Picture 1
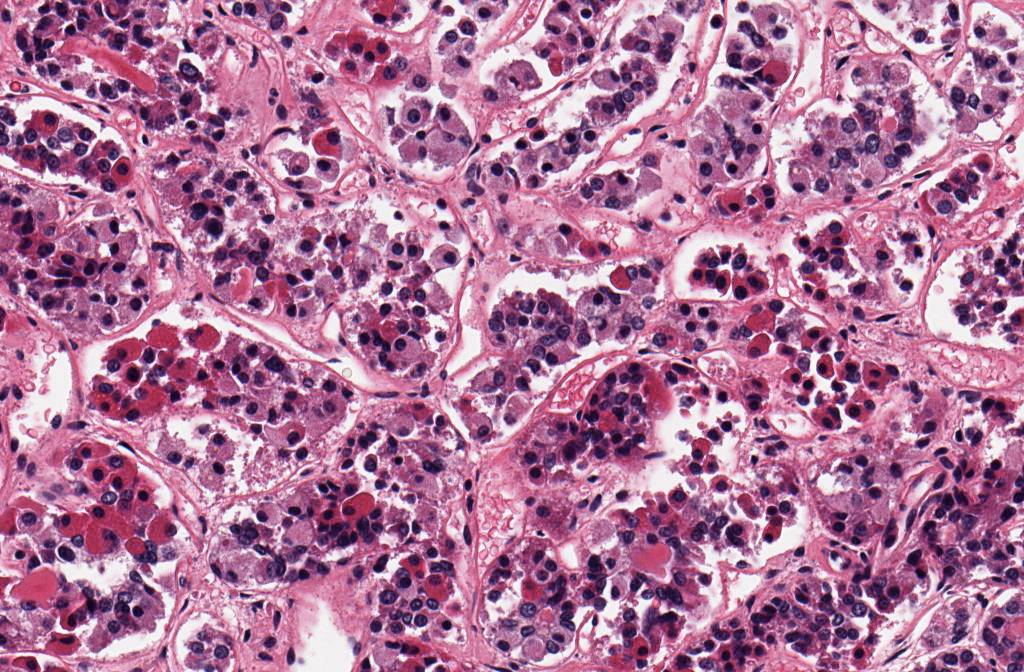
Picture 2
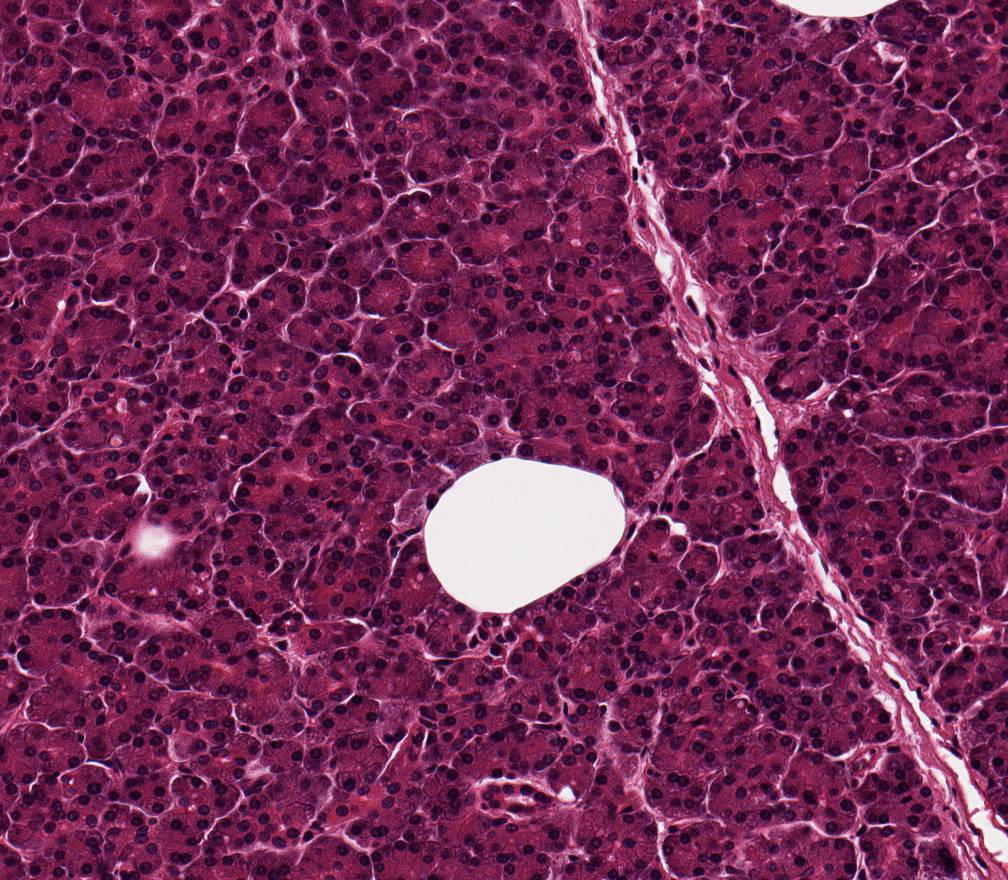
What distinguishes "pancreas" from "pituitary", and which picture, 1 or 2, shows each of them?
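Answer: picture 1 is the pituitary and picture 2 is the pancreas. In picture 1 the cells are arranged throughout in solid rounded nests without gland lumens, separated by delicate pink septa that carry flattened, elongated nuclei. Some cells within the nests have pale purplish-grey cytoplasm. In picture 2, by contrast, the acinar cells have deeply eosinophilic, dark pink-red cytoplasm, with round, dark, fairly uniform nuclei toward the base of each cell. That field is divided by a thin band of pale connective tissue running diagonally from the top centre to the lower right corner, and narrow empty clefts along it are consistent with retraction artefact.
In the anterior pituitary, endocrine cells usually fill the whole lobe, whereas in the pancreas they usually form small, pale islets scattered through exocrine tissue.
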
